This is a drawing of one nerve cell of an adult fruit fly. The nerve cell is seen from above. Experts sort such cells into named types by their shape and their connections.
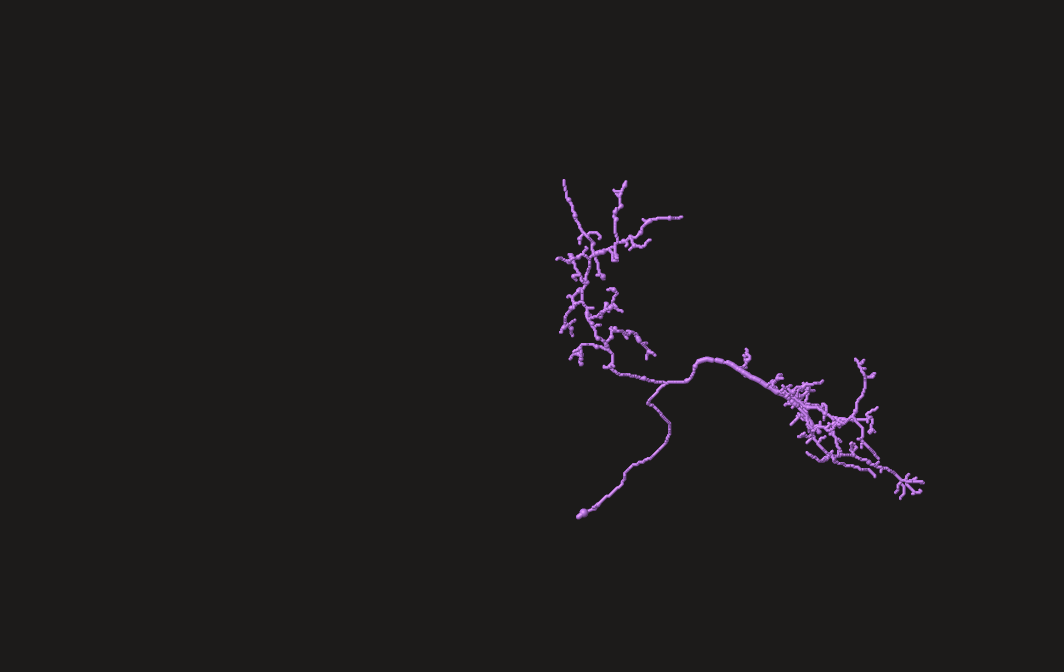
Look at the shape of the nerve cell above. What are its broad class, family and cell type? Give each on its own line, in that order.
central-brain intrinsic neuron
hemilineage DM4_dorsal
LHPV10a1b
